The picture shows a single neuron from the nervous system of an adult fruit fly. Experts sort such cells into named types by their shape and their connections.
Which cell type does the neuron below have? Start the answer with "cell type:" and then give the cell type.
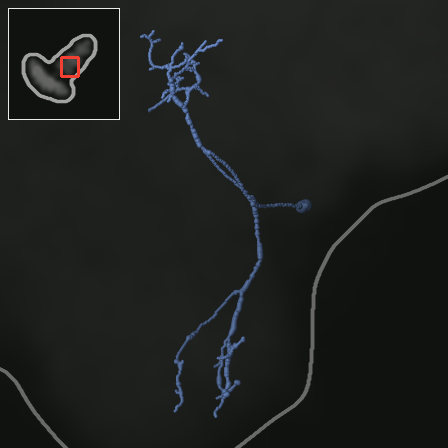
cell type: GFC4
